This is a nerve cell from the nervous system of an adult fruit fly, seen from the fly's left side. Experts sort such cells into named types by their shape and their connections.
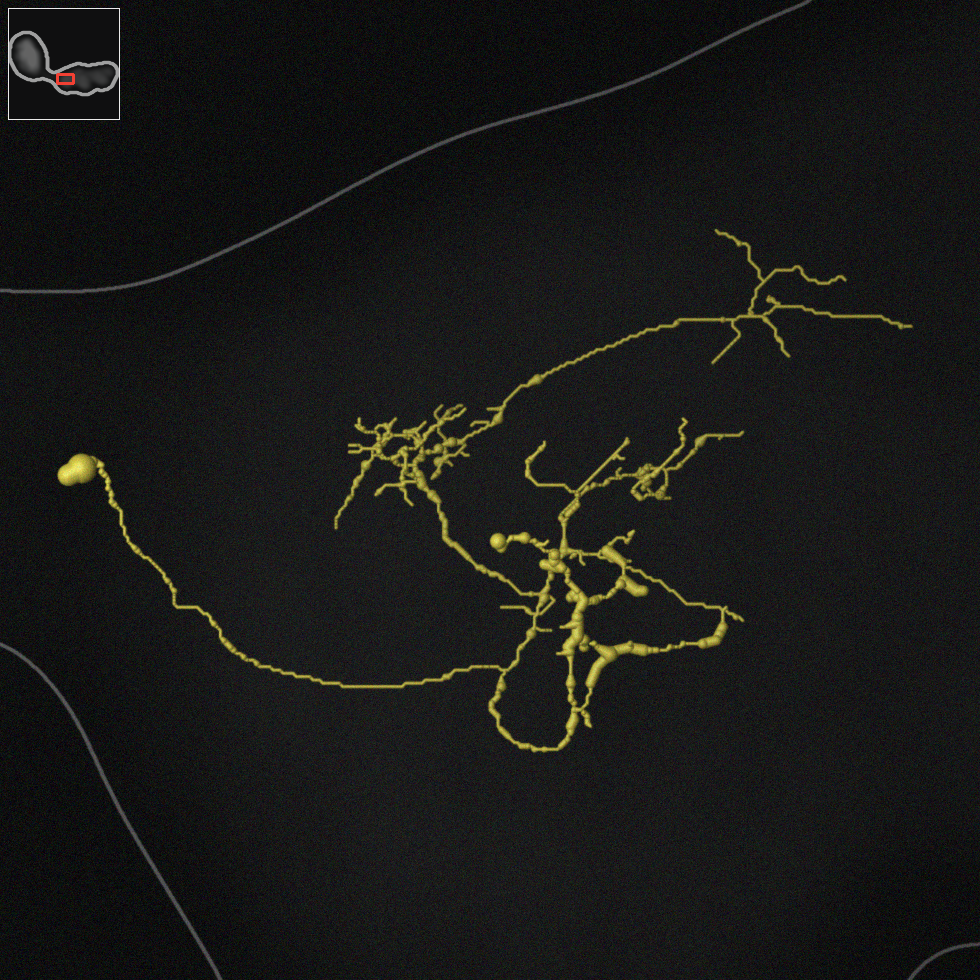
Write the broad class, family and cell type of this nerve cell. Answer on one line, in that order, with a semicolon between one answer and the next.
nerve-cord intrinsic neuron; hemilineage 09A; IN09A045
